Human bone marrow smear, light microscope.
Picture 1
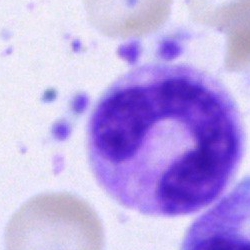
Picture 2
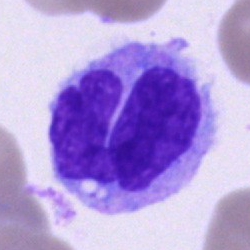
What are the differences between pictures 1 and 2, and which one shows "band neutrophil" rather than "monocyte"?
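Picture 1 shows a band neutrophil; picture 2 shows a monocyte.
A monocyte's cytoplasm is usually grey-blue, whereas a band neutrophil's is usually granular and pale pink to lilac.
Matching this, the cytoplasm is pale lilac in picture 1 and pale greyish blue in picture 2, where a few small clear vacuoles sit just below the nucleus. The picture 1 nucleus is a thick curved horseshoe-shaped band, open toward the lower left, with coarse, clumped darker patches in dark purple chromatin. Picture 2's chromatin is dark purple and somewhat clumped. Picture 1 has a round, smooth outline; picture 2 is roughly round with a slightly uneven edge.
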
